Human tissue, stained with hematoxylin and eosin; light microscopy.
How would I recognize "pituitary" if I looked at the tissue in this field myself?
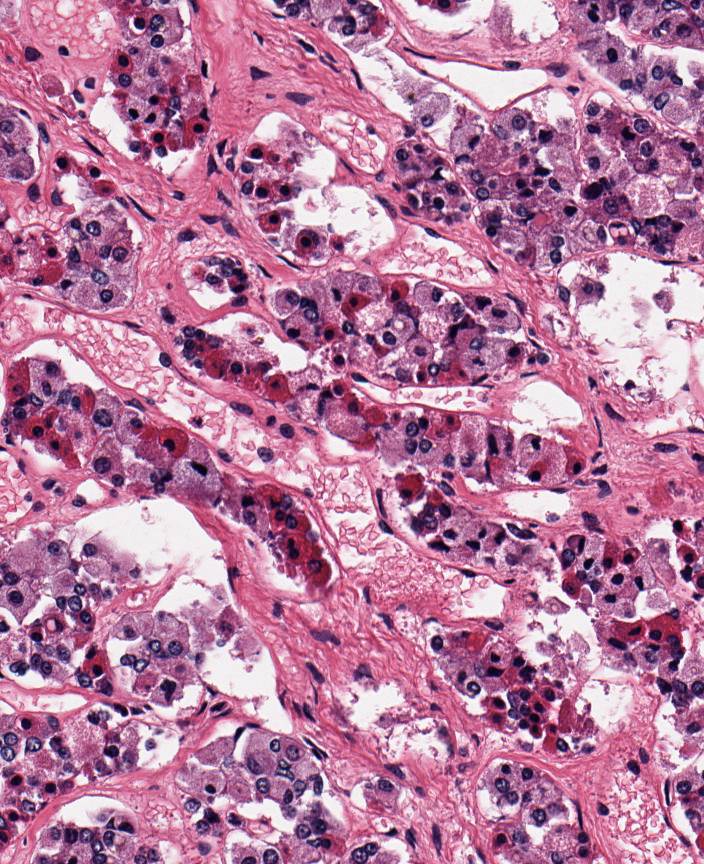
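It's pituitary, and throughout the field polygonal cells sit in nests and short cords, with bands of fibrous stroma between them. Here and there, often in little groups, you'll see cells whose cytoplasm is intensely deep red.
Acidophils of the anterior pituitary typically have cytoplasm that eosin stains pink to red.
Those deep red cells fit with that. The stroma between the nests is pink collagen with slender, dark, elongated nuclei in it. No fat cells turn up anywhere in the field.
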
